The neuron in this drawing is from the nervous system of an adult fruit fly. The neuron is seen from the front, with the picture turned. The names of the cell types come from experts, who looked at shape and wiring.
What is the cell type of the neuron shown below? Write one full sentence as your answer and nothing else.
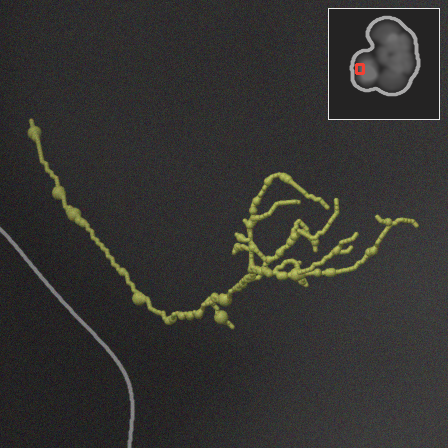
It is to cell type LgLG1b that the neuron belongs.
